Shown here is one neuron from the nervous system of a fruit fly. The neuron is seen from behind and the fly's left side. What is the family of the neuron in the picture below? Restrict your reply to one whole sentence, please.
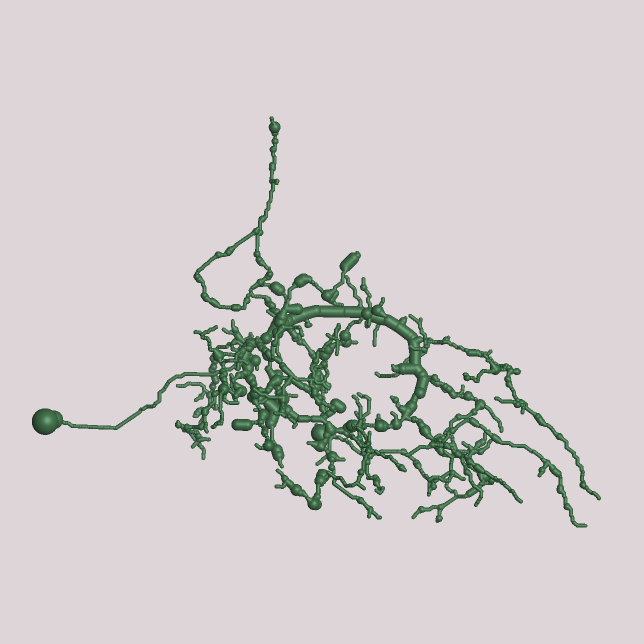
Concerning family, this neuron is hemilineage TRdl_b.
